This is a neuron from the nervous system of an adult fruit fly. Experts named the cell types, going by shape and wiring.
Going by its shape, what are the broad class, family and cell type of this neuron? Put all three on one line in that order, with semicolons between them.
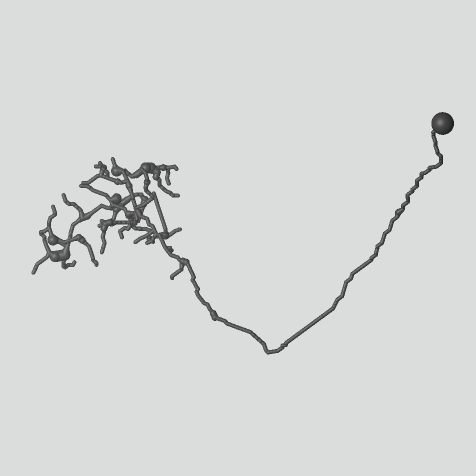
optic-lobe intrinsic neuron; Cm; Cm4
